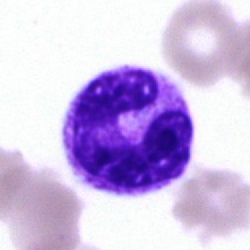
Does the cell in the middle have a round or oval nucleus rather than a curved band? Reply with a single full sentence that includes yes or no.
No, the nucleus of this cell is a bent band with no separate lobes.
